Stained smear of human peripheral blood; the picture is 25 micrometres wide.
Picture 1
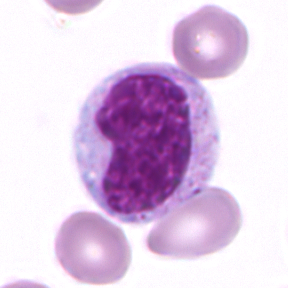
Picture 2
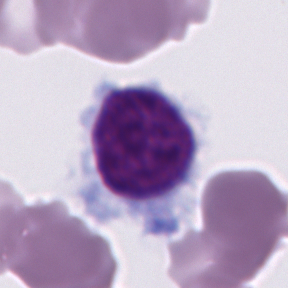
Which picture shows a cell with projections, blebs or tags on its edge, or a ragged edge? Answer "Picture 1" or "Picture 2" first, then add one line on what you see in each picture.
Picture 2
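What picture 1 shows: The cell outline is smooth and roughly oval.
What picture 2 shows: The cell's outline is ragged, with many fine cytoplasmic projections.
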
